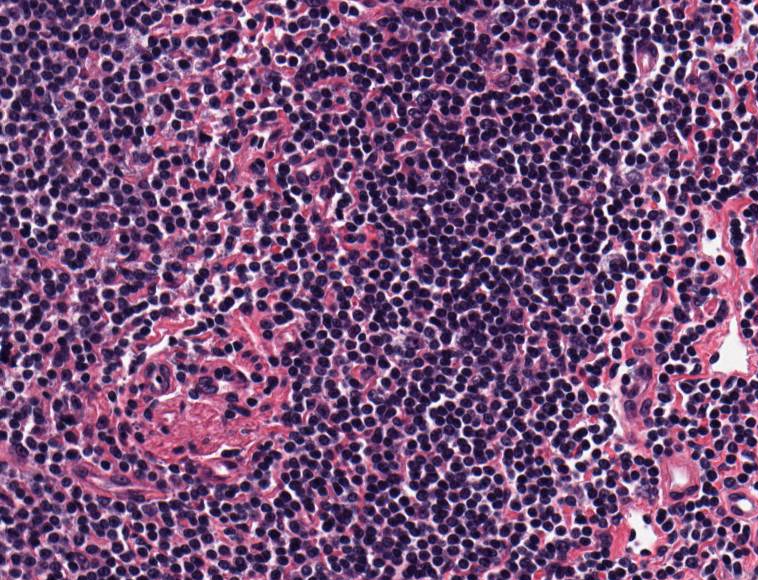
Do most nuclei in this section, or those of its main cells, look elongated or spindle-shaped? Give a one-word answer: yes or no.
No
